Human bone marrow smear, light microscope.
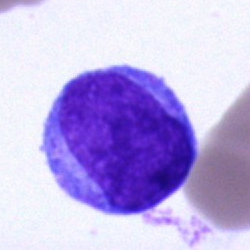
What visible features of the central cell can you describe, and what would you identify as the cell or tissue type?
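Starting with the outline, it's nearly round. Following the cytoplasm, I see it forms a crescent on the left side, and I can't make out any distinct granules in it. Just below the cell there's a small cluster of pink granular material. So, a blast.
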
